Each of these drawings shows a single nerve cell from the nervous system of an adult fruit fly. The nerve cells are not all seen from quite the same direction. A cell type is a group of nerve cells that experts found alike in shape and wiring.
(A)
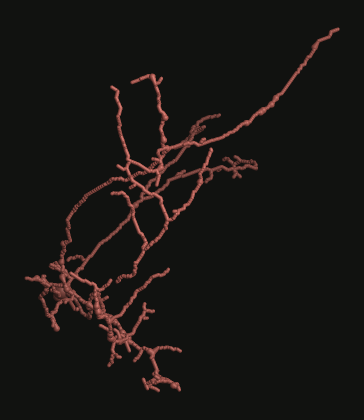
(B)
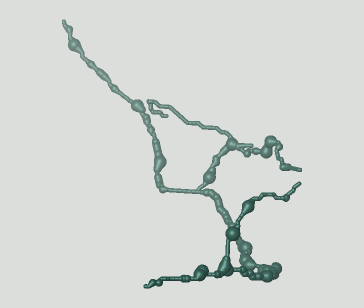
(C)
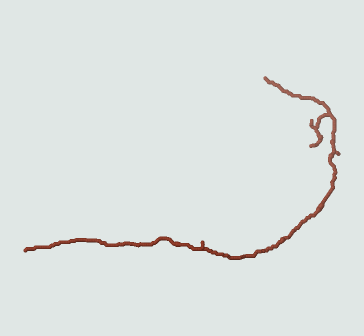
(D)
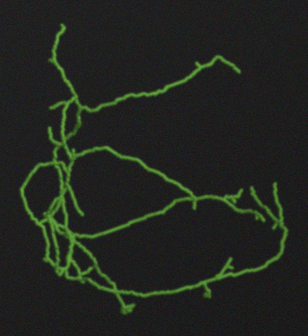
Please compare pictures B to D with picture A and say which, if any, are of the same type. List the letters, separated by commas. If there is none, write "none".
D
